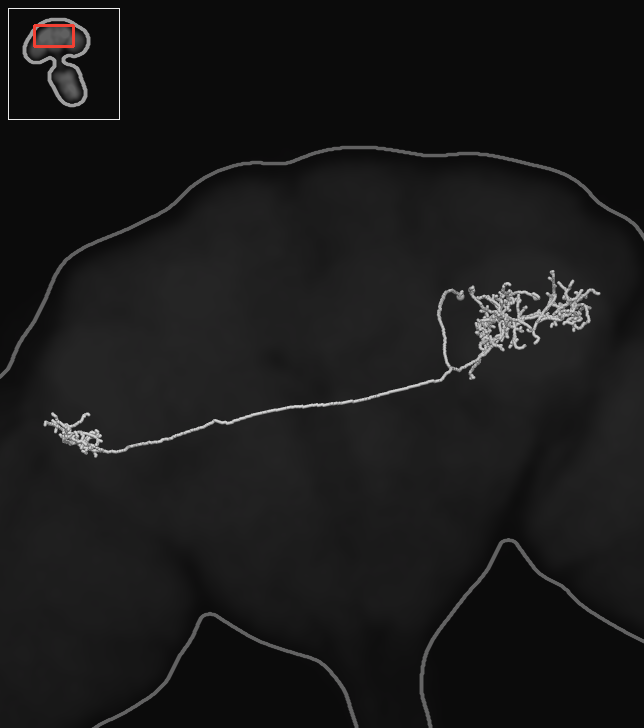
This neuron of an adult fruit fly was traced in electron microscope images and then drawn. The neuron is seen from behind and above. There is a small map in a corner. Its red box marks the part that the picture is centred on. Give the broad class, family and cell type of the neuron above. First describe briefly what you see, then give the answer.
It lies in the brain. The cell body can be seen on the right of the picture. Dozens of branch ends can be seen. Its broad class is central-brain intrinsic neuron. The family is hemilineage VLPa2. The cell type is CB4168.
